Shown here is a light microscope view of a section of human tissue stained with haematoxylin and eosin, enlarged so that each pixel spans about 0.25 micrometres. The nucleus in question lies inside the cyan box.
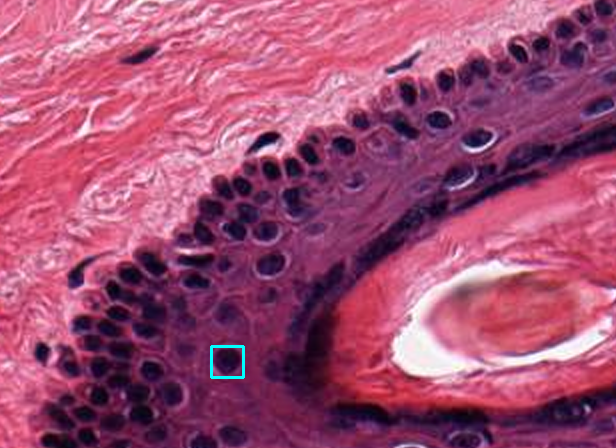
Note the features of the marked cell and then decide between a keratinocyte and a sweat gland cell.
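The nucleus is round with a smooth outline, evenly dark, and about the same size as the nuclei of the neighbouring cells. A thin pale rim encircles the nucleus, separating it from the surrounding cytoplasm. The nucleus sits roughly in the middle of the cell, surrounded by a moderate amount of pink-purple cytoplasm whose outer border is faint and blends into the neighbouring cells. This is a keratinocyte.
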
